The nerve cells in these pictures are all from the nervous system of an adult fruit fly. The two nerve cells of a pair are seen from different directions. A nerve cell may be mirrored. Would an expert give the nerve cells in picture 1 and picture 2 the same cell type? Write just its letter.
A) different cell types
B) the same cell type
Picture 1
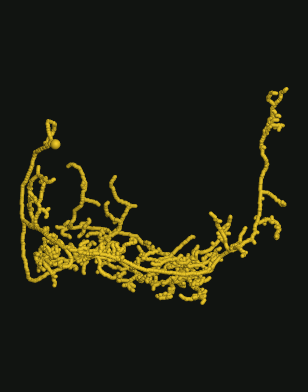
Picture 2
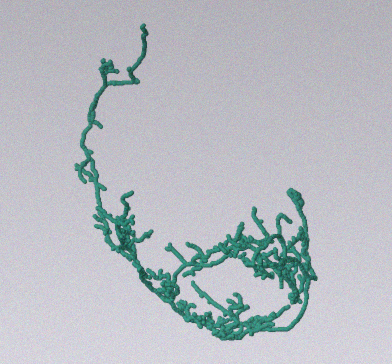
B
